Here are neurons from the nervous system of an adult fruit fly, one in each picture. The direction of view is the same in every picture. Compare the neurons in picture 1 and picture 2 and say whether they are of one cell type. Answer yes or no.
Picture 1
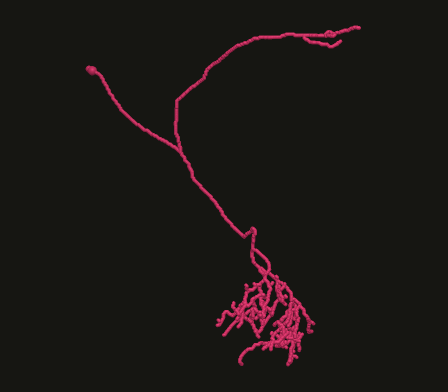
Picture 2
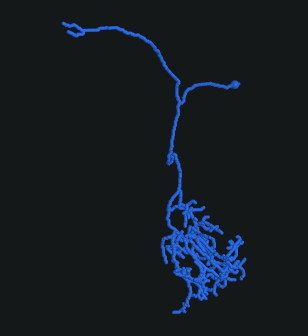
yes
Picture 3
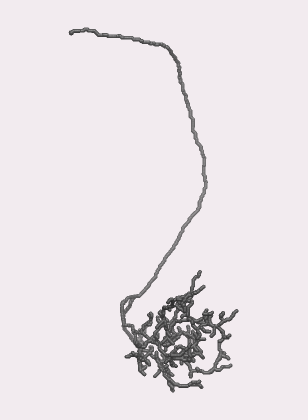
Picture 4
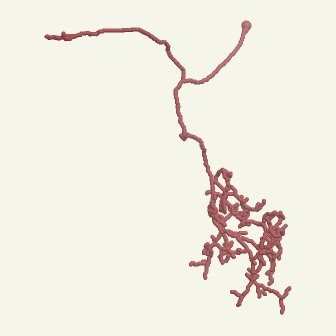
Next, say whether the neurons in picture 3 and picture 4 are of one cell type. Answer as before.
no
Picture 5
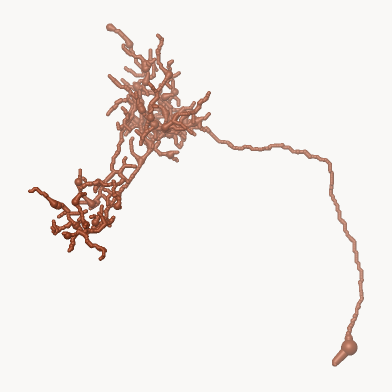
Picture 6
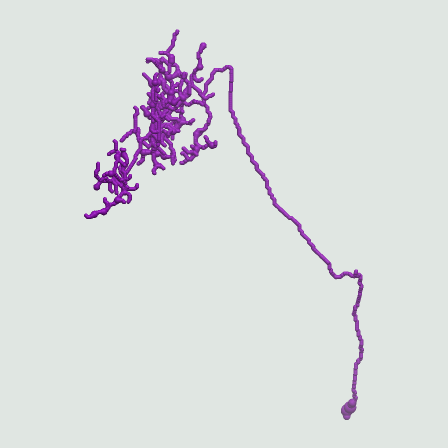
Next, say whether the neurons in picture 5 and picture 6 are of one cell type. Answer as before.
yes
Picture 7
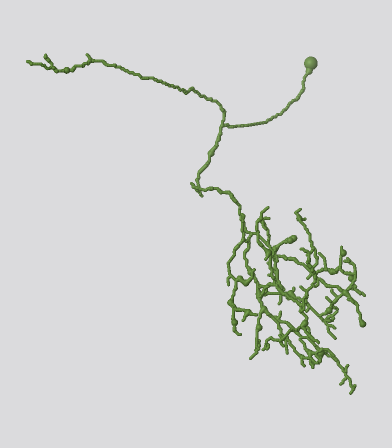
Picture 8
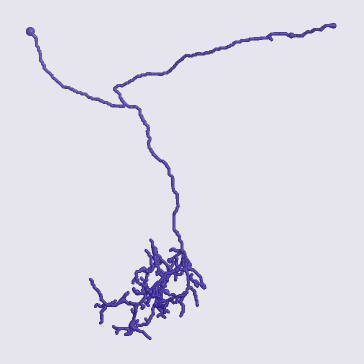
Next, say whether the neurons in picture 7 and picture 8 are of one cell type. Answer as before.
yes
